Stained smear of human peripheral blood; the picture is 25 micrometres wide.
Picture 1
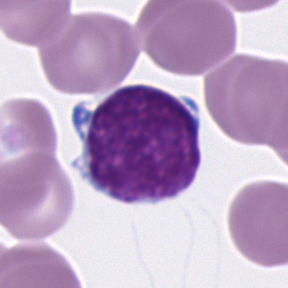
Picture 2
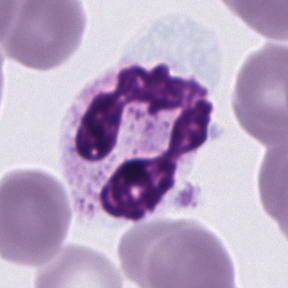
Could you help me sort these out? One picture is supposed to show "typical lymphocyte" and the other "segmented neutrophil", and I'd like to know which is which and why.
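The typical lymphocyte is in picture 1, the segmented neutrophil in picture 2. Nucleus first: in picture 1 it is round, without lobes or deep indentation, about 10 micrometres across and filling about 80% of the cell's area; in picture 2 its lobes are arranged in a ring around a pale central patch of cytoplasm.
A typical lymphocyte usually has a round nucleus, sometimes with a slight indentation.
Chromatin next: in picture 2 it is dark purple and coarsely clumped.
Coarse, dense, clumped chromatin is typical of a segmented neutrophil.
Granules: none are visible in picture 1, while fine small purplish granules are scattered through the cytoplasm in picture 2.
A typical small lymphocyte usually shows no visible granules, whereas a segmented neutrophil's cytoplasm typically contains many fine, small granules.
Nucleoli: none can be seen in either cell, and picture 1 shows no vacuoles. Outline: the cell in picture 1 is about 12 micrometres across, with small ragged cytoplasmic tags sticking out from its left edge; the cell in picture 2 is roughly round and smooth.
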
